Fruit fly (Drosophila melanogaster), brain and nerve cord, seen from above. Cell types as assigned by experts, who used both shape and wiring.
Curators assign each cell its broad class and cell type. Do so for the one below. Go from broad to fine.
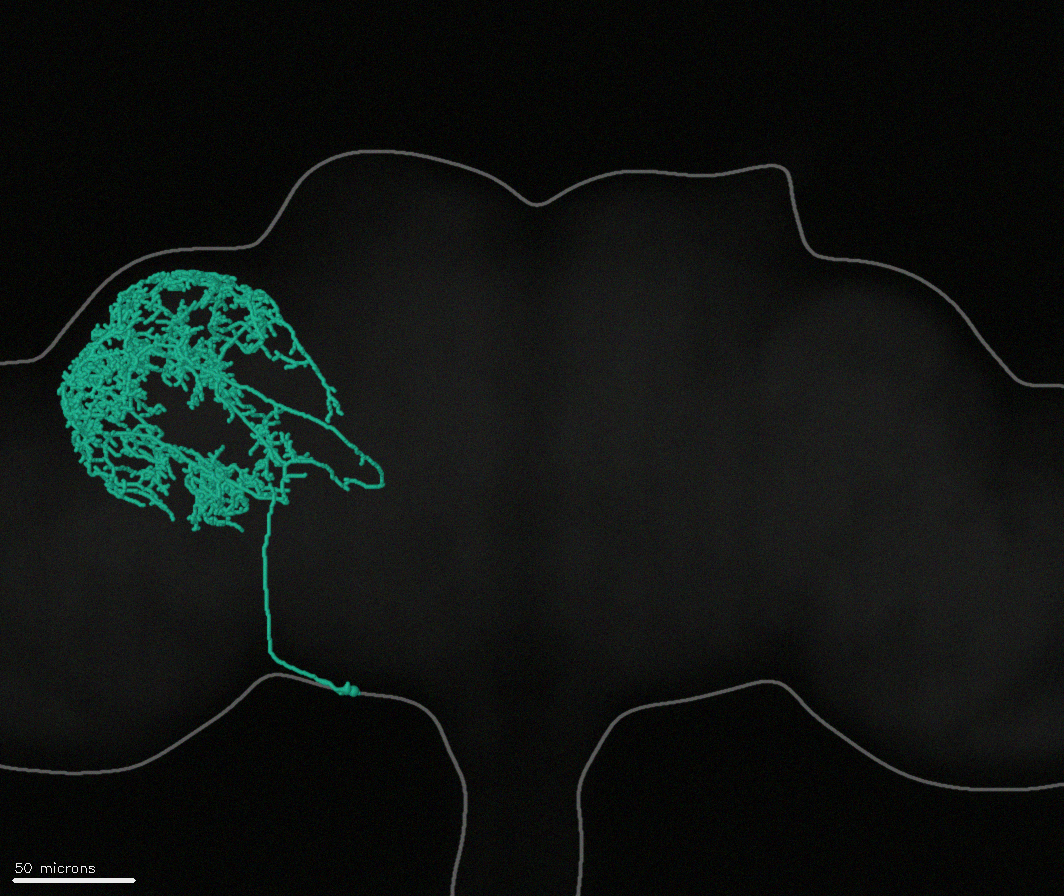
central-brain intrinsic neuron; AVLP500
